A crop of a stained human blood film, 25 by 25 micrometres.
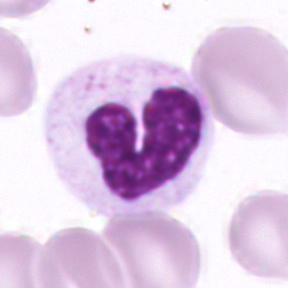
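Band neutrophil in a stained smear of peripheral blood, the nucleated cell at the centre. Its outline is round and smooth, without surface projections. The nucleus is heart-shaped, its notch opening toward the top of the picture, and lies off-centre, so a wider band of cytoplasm remains on the left. No nucleoli are visible.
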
